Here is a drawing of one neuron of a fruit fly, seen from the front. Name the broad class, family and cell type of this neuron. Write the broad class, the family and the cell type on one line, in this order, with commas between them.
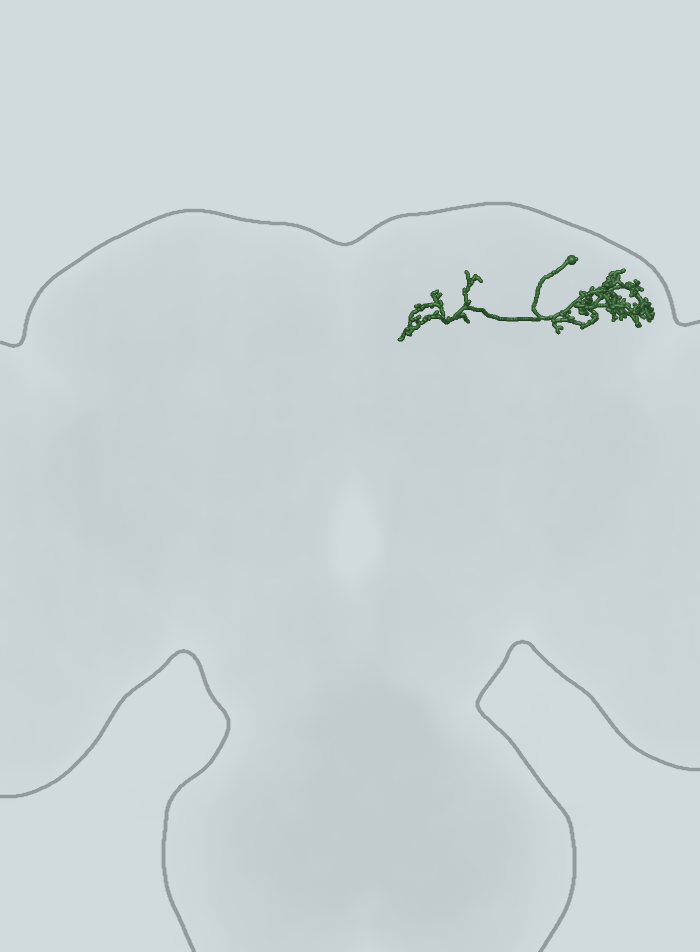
central-brain intrinsic neuron, hemilineage VLPd&p1_posterior, LHPD2a1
